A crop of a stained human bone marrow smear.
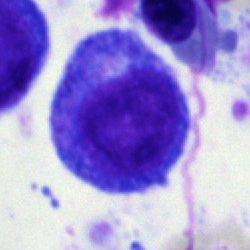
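Promyelocyte, stained human bone marrow smear. The cell outline is roughly round, with a slightly uneven edge. The cytoplasm stains deep blue, and a paler patch lies in it just above the nucleus. No clear vacuoles are seen in the cytoplasm.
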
